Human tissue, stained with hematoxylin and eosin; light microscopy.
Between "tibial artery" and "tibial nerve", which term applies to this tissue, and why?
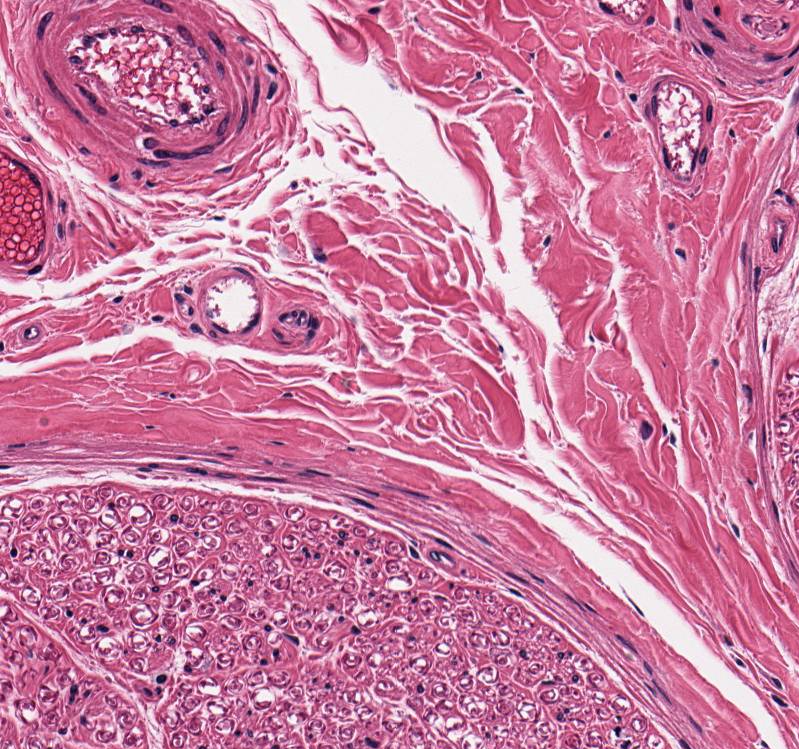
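It's tibial nerve. A large rounded bundle of nerve fibres, cut in cross-section, fills the lower left, its fibres showing as many small round profiles, each a central dot ringed by a pale clear halo.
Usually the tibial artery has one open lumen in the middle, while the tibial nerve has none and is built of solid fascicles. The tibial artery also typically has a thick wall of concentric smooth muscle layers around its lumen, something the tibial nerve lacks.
Above the bundle, dense pink collagen runs in varying directions with sparse flattened nuclei.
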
